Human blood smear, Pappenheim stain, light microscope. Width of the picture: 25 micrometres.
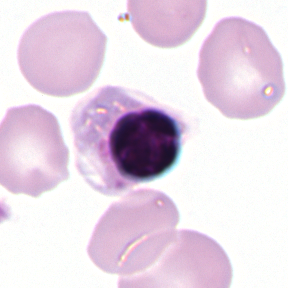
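Normoblast: the nucleated cell at the centre of a stained smear of human peripheral blood. Nucleus round, about 6 micrometres across, off-centre toward the right. Chromatin dense and very dark purple, coarse clumps just visible. Cytoplasm very pale, faint greyish lilac, lying mostly to the left of the nucleus.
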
